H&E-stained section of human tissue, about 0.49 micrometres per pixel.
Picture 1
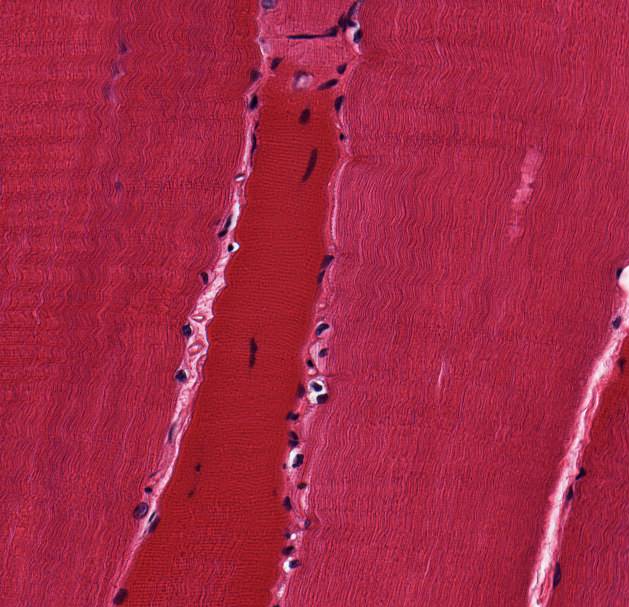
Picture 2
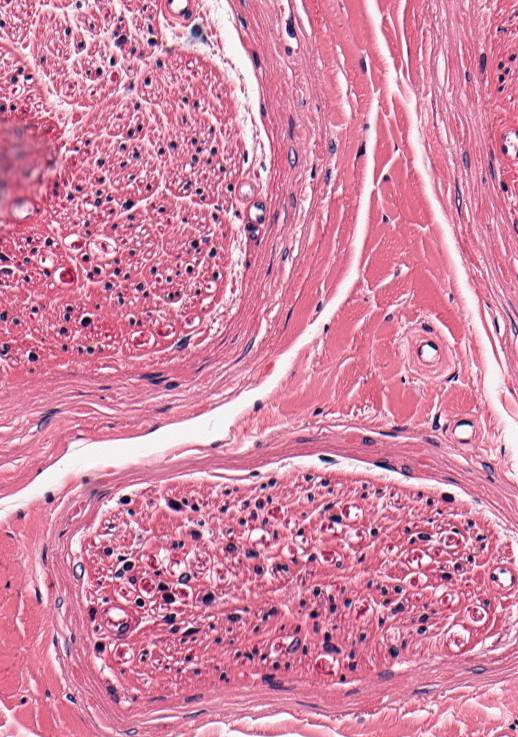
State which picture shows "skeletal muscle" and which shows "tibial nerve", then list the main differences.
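Skeletal muscle in picture 1; tibial nerve in picture 2. Picture 1: long, parallel, unbranched-looking fibres running roughly top to bottom across the whole field. Broad fibres left and right show fine transverse cross-striations; narrower central fibre stains a deeper, more uniform red. Nuclei dark, small, elongated, mainly along fibre edges. Picture 2: two rounded nerve fascicles in cross-section, one upper left, one across the lower half. Each wrapped by a layered sheath of flattened spindle cells, elongated dark nuclei parallel to its edge. Inside, many small fibres cut across as round pale rings, some with a pink central dot; small dark oval nuclei scattered evenly among them.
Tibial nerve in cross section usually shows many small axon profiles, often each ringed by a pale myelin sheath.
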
